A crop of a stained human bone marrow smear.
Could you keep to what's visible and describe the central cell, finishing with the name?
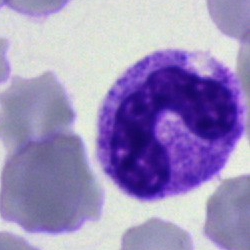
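You'll notice the nucleus is a thick curved band bending around a pale central patch of cytoplasm. Its chromatin is dark purple and coarsely clumped. There's a moderate amount of pale lilac cytoplasm, filled with fine violet granules. So that's a band neutrophil.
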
